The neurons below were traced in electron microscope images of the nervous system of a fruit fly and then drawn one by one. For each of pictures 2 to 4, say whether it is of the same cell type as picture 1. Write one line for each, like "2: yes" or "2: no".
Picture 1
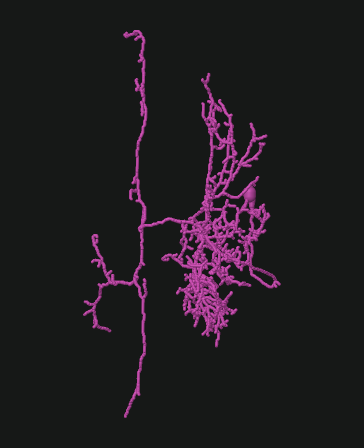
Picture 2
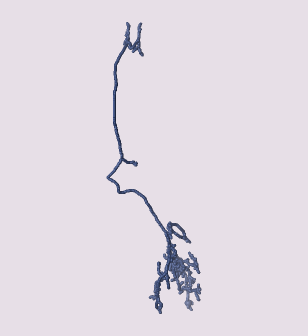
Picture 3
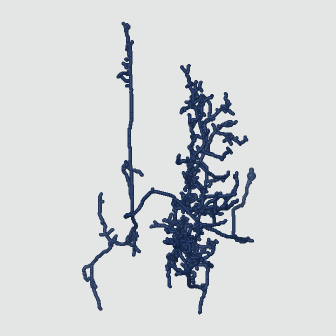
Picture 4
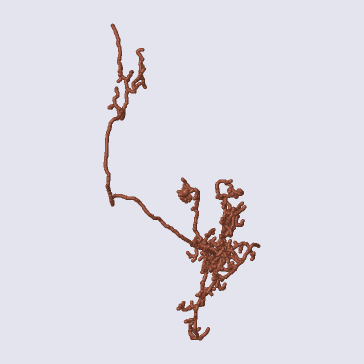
2: no
3: yes
4: no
